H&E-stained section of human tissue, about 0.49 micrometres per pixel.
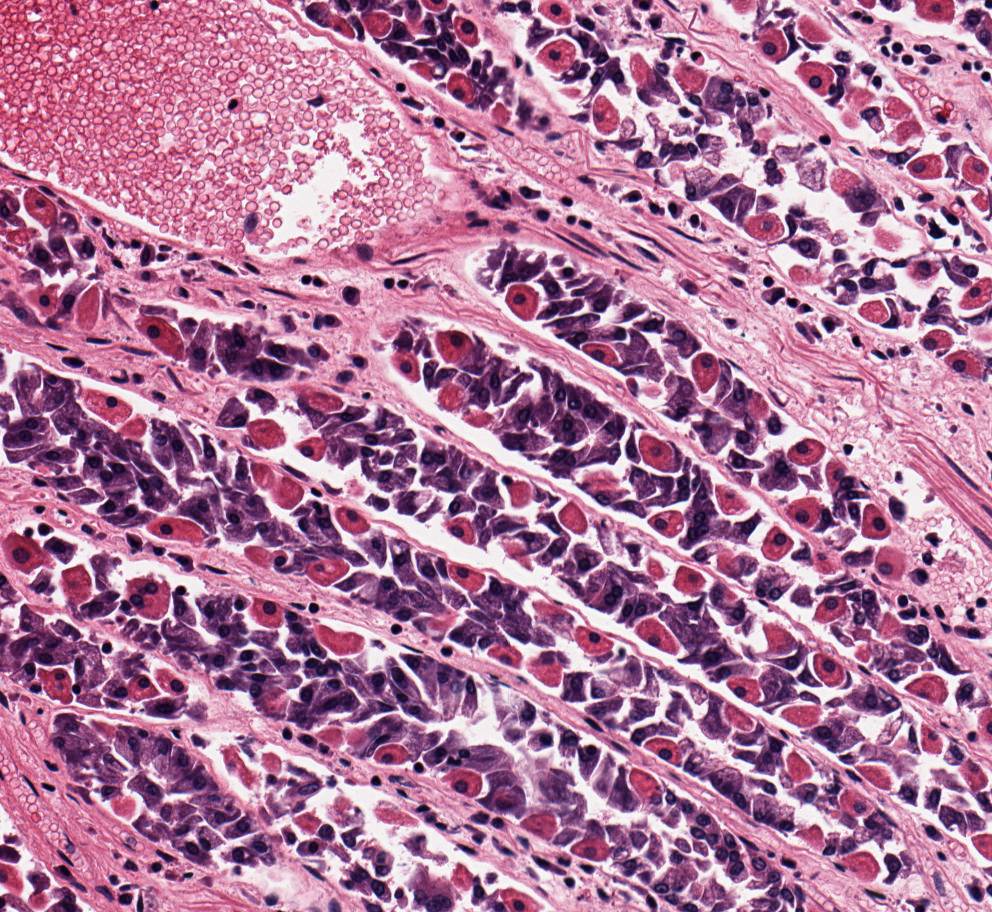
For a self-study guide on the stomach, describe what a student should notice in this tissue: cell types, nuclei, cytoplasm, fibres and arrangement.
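The cells form long parallel cords running diagonally from upper left to lower right, separated by thin strands of pink fibrous tissue. Most cells in the cords are small and angular, with purple cytoplasm. Scattered among the cords are fewer, larger rounded cells whose cytoplasm is bright pink.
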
